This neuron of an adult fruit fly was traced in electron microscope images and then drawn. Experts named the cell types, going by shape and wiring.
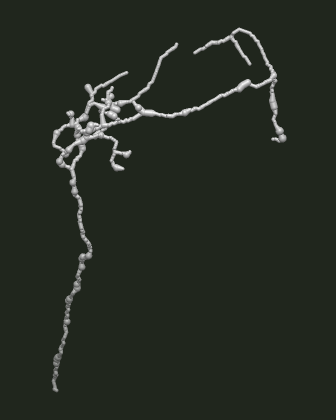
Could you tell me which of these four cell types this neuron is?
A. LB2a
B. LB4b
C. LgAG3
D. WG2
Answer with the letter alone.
A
